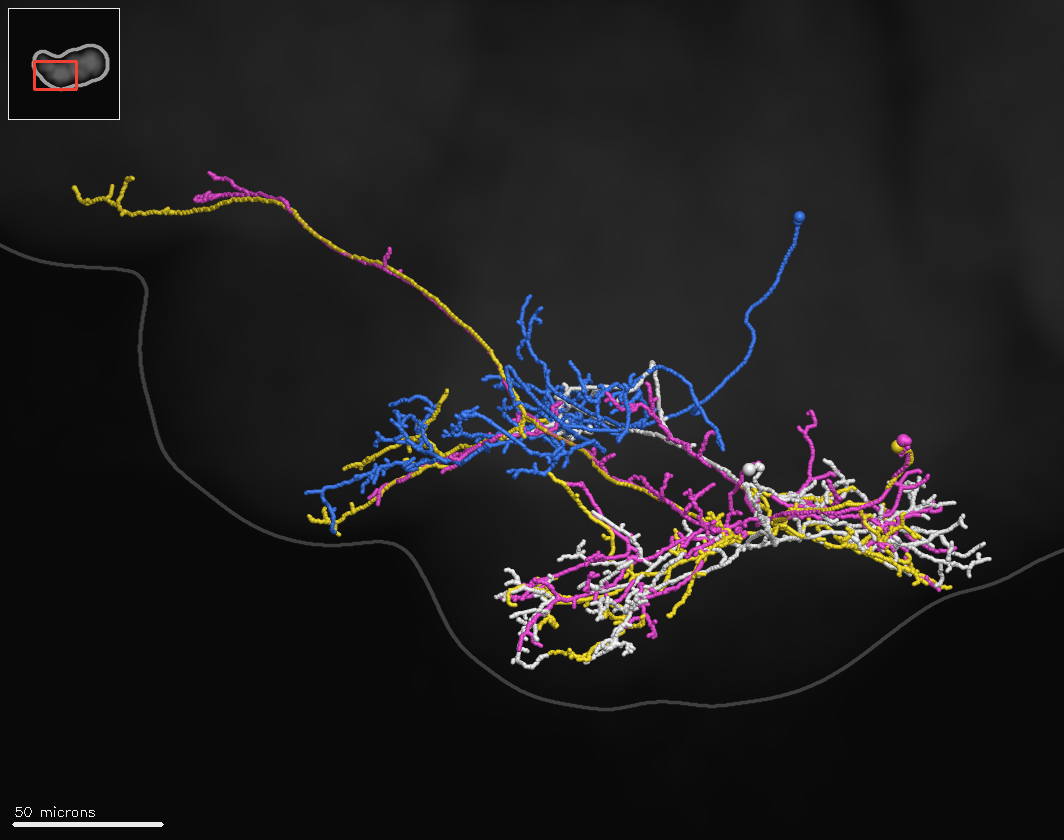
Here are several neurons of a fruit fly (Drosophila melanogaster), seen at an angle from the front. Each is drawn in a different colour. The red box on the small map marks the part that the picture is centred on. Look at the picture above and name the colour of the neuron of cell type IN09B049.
blue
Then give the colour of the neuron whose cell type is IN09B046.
magenta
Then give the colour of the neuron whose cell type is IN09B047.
yellow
